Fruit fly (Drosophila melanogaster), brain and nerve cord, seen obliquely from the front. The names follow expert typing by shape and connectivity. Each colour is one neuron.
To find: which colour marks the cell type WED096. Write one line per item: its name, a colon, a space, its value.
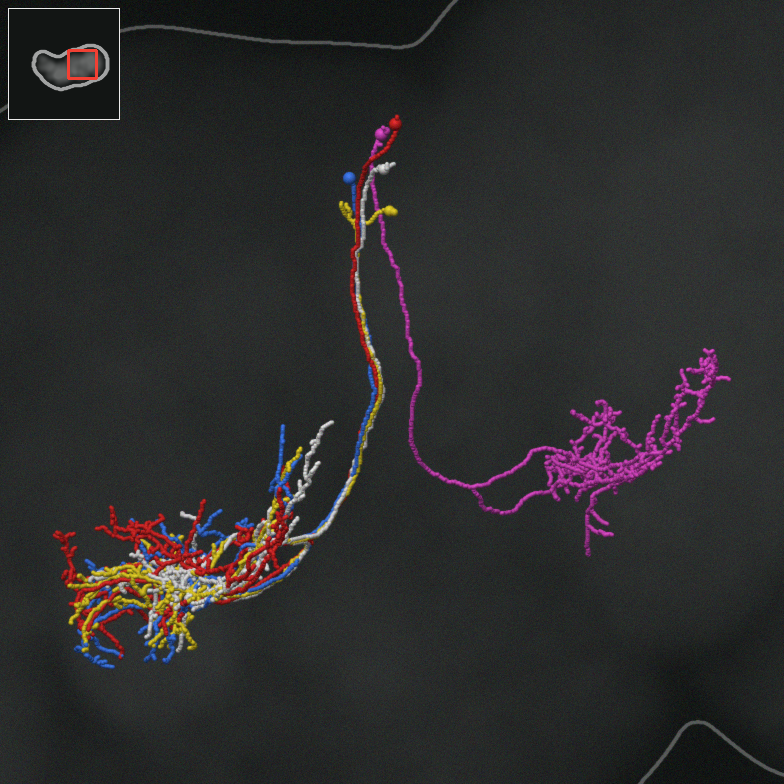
colour: blue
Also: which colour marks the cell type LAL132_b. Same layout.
colour: white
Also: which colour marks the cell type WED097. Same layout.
colour: yellow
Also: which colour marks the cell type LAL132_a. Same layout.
colour: magenta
